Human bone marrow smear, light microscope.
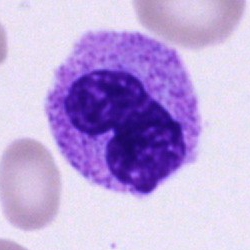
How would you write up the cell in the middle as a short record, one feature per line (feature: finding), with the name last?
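Nucleus: two lobes, joined to each other
Lobes: one upper left, the other lower right
Chromatin: dark purple, coarsely clumped
Granules: numerous, pinkish-purple, nucleus still in view
Name: band neutrophil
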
